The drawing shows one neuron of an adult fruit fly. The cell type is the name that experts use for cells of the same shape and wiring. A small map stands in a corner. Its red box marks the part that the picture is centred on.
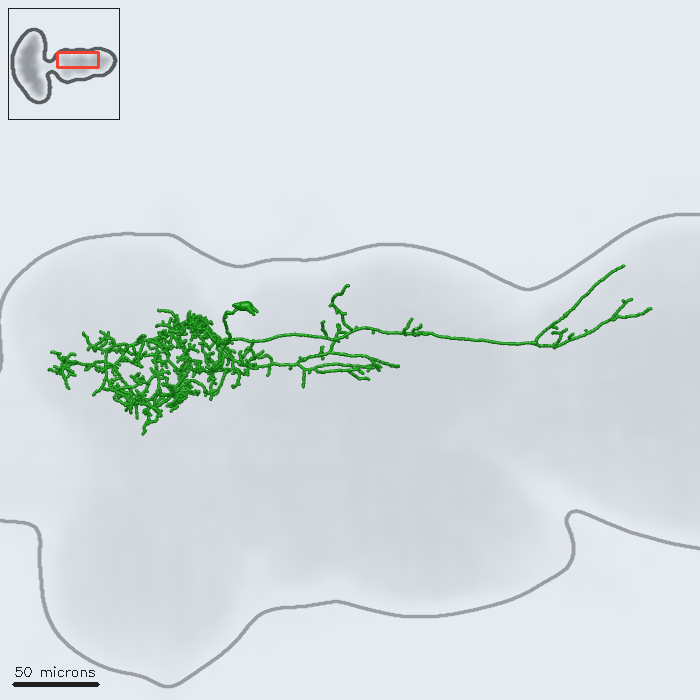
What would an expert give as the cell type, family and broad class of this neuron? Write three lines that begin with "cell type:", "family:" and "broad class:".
cell type: IN03B022
family: hemilineage 03B
broad class: nerve-cord intrinsic neuron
